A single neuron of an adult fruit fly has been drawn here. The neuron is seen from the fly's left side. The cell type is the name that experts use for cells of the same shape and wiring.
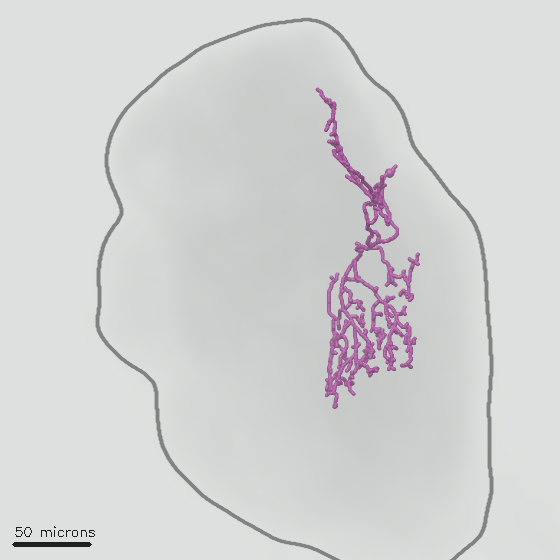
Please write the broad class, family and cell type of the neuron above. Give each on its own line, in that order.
visual projection neuron
hemilineage VPNp&v1_posterior
LoVP41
